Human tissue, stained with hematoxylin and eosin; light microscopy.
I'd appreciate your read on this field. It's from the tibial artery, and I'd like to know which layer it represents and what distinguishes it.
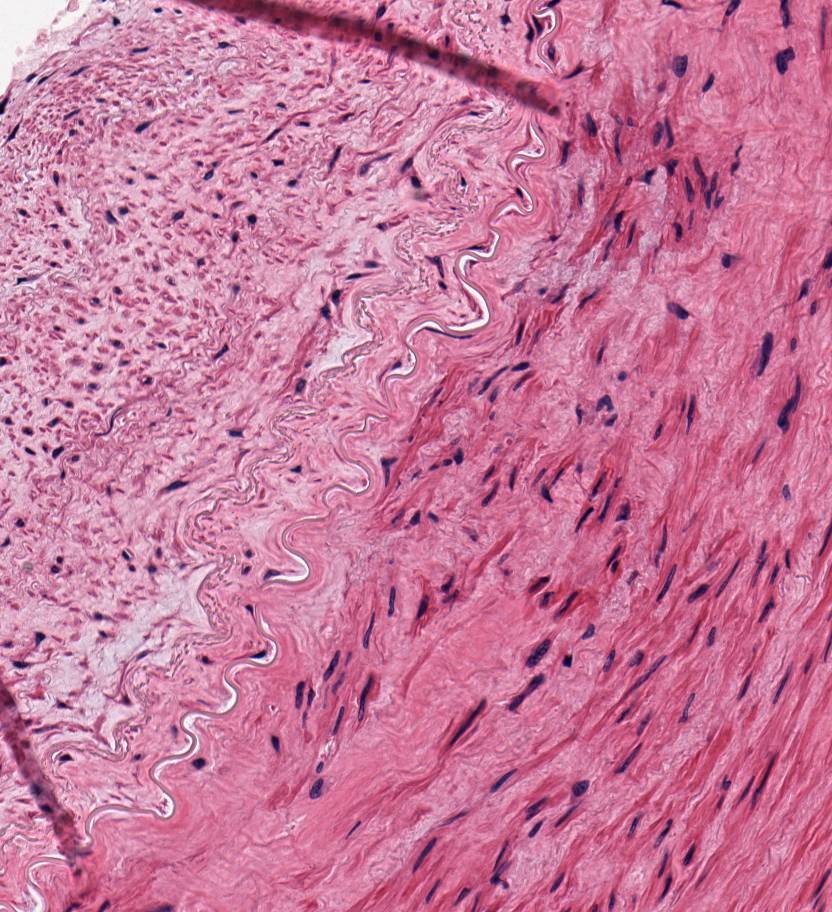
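It's tunica media. A thin, wavy, glassy elastic lamina with many closely spaced regular folds runs diagonally from the top centre to the lower left. It separates a paler, looser zone at upper left from a denser, deeper pink zone at right, where the nuclei are elongated, cigar-shaped and dark purple.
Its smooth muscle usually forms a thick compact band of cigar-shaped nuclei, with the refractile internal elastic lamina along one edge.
The upper-left zone is loose, pale pink fibrous tissue whose scattered small nuclei show no orderly alignment.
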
